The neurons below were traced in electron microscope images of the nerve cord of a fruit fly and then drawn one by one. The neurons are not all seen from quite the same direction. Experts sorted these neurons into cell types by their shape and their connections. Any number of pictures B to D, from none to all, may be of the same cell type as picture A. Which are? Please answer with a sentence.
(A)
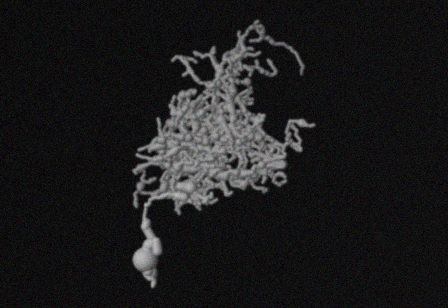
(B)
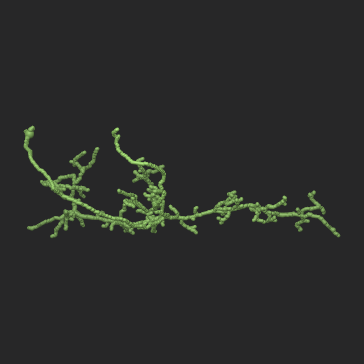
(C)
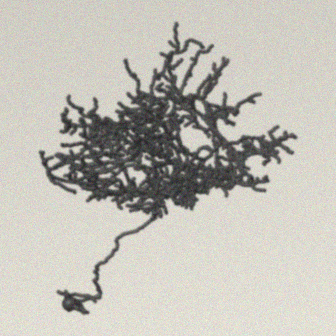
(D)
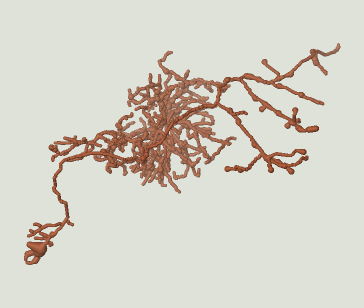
Picture C and picture D are of the same cell type.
